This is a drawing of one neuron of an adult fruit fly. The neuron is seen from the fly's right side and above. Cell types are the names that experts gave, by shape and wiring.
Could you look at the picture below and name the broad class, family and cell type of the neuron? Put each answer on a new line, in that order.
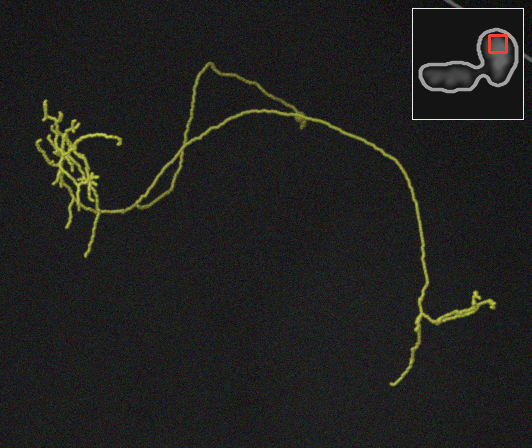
central-brain intrinsic neuron
hemilineage SLPa&l1_lateral
CB4112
